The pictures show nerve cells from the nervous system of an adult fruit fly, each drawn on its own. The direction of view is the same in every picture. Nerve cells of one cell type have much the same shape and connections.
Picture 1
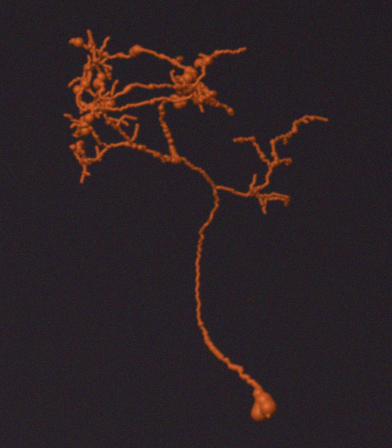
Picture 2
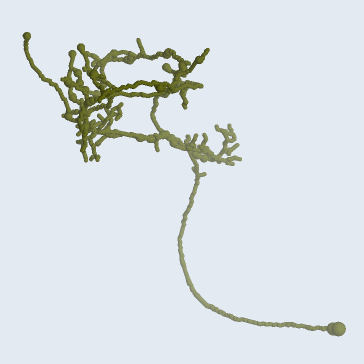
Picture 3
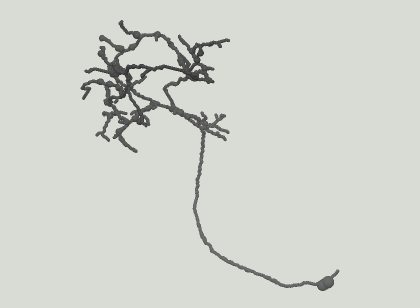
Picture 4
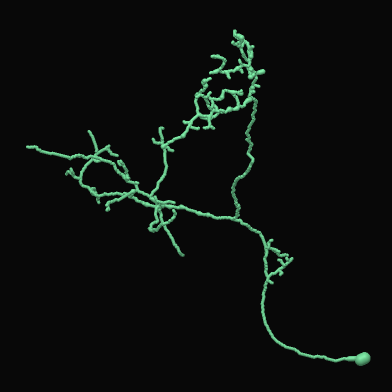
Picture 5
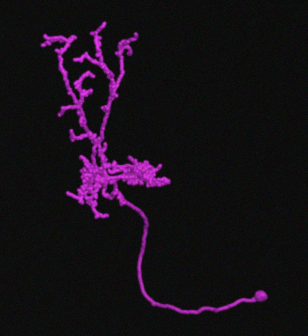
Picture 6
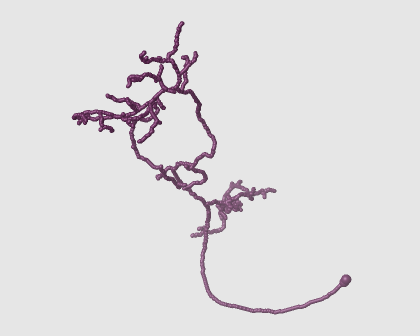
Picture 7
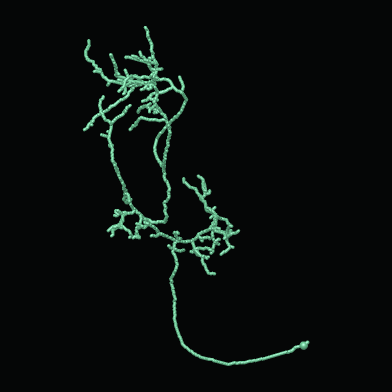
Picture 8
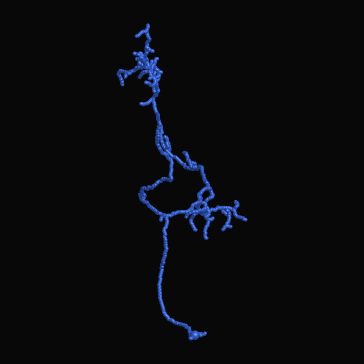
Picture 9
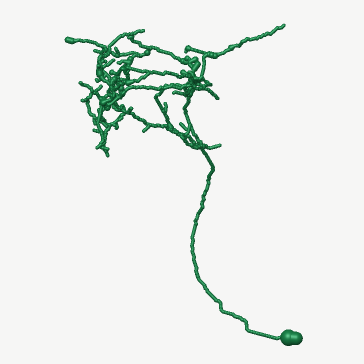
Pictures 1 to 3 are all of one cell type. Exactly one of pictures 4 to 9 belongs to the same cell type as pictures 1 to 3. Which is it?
Picture 9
